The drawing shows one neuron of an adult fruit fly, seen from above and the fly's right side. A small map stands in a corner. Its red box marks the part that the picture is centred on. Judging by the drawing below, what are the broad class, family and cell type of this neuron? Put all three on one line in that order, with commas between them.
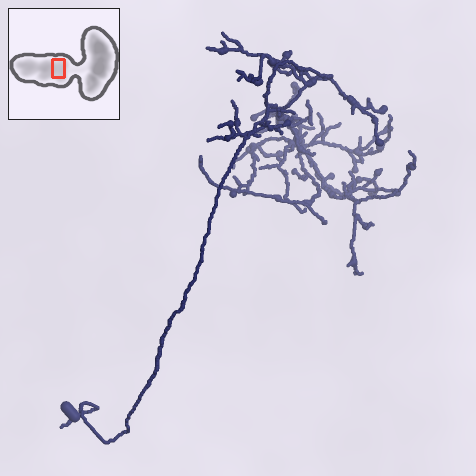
nerve-cord intrinsic neuron, hemilineage 12B, IN12B084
